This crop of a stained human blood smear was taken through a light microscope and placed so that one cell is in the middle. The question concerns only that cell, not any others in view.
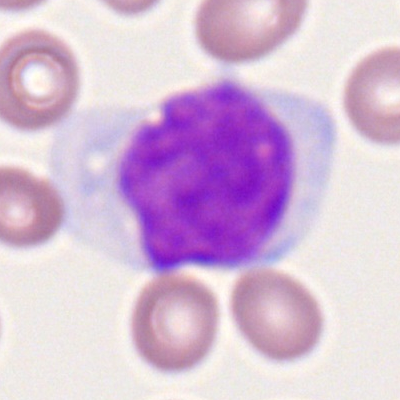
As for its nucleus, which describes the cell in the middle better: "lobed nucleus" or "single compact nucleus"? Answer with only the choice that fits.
Single compact nucleus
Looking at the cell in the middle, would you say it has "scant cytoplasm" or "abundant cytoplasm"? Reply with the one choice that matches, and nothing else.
Abundant cytoplasm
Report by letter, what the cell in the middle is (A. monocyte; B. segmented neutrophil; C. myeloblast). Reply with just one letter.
A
